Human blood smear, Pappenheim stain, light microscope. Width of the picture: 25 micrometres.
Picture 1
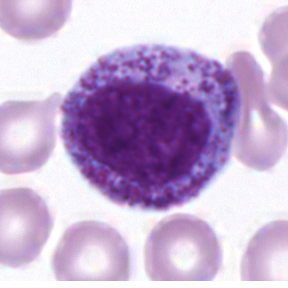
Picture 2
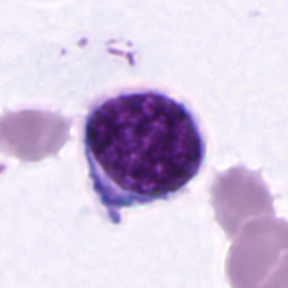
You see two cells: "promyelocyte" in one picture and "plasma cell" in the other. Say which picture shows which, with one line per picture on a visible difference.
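Picture 1 shows a promyelocyte: The cell outline is round with a smooth margin.
Picture 2 shows a plasma cell: A small tag of cytoplasm projects downward from the bottom of the cell.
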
